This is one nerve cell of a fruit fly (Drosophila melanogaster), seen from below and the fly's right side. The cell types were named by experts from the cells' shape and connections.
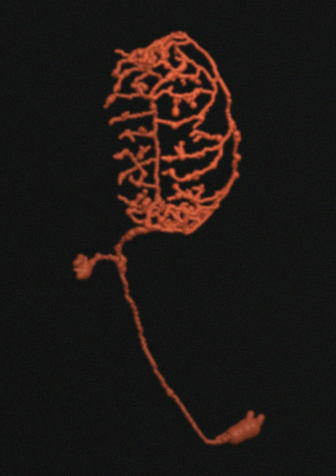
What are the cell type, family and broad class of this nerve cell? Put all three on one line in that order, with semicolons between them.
ER2_c; hemilineage EBa1; central-brain intrinsic neuron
